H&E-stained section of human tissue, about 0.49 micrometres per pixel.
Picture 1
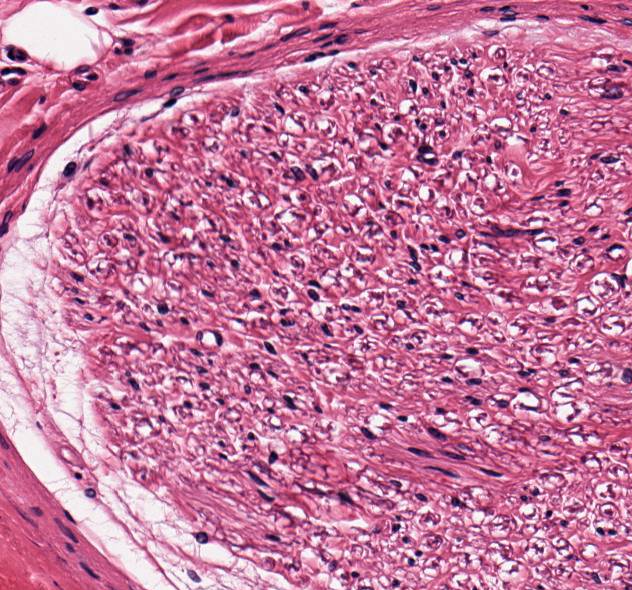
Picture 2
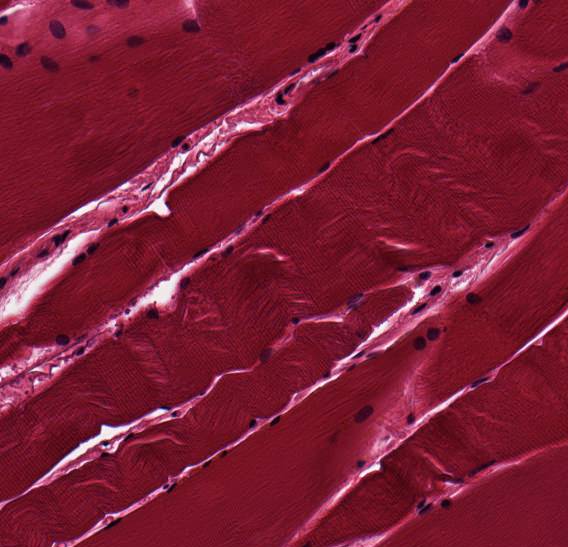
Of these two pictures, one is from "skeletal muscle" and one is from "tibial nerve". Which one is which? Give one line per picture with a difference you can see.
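The field in picture 1 comes from the tibial nerve. Most nerve fibres in the bundle are cut in cross section and appear as closely packed small round profiles.
The field in picture 2 comes from the skeletal muscle. Long parallel muscle fibres run diagonally across the field from lower left to upper right.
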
